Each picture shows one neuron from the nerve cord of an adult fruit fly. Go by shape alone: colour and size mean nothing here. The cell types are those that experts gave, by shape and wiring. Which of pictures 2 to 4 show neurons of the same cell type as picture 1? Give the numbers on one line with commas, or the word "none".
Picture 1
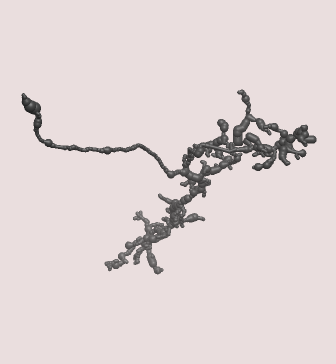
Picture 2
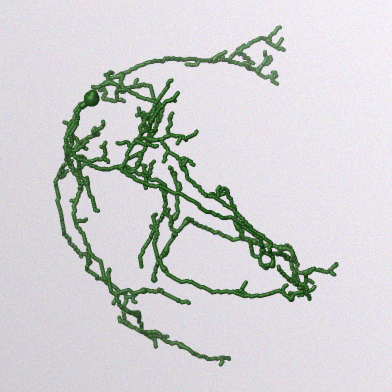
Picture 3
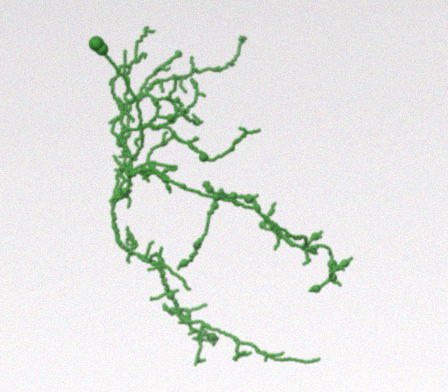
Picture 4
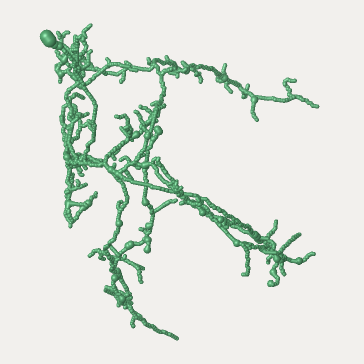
none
